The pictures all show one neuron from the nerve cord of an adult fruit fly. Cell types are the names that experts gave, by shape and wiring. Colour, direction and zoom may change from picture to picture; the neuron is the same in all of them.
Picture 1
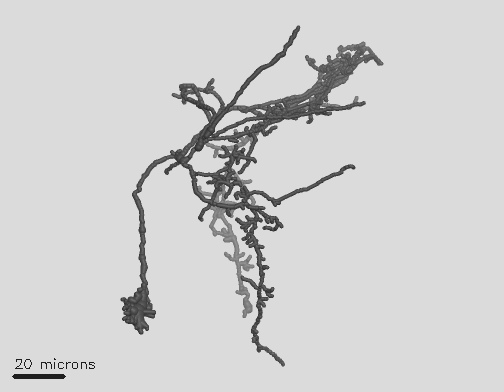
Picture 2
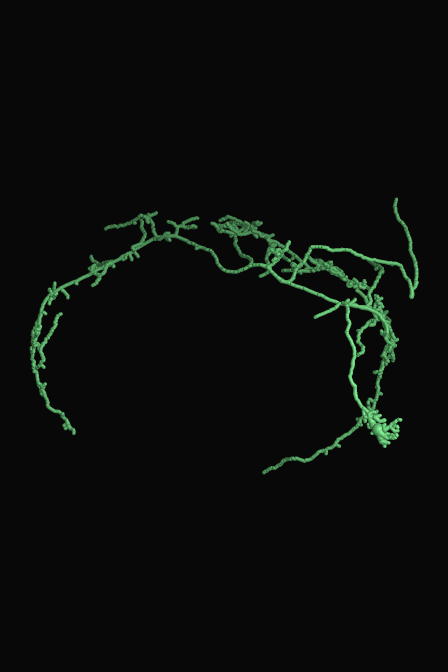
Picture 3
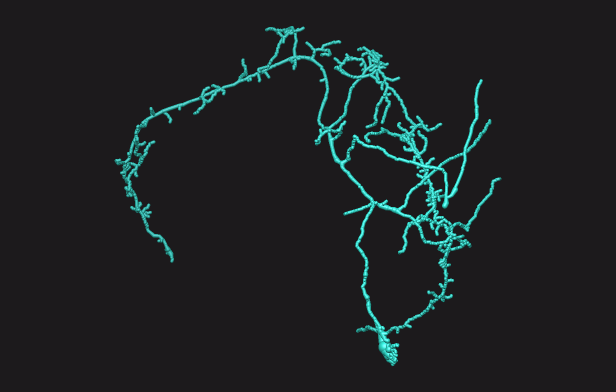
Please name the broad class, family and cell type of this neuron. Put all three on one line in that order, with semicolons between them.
motor neuron of the nerve cord; hemilineage 03B; MNxm01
